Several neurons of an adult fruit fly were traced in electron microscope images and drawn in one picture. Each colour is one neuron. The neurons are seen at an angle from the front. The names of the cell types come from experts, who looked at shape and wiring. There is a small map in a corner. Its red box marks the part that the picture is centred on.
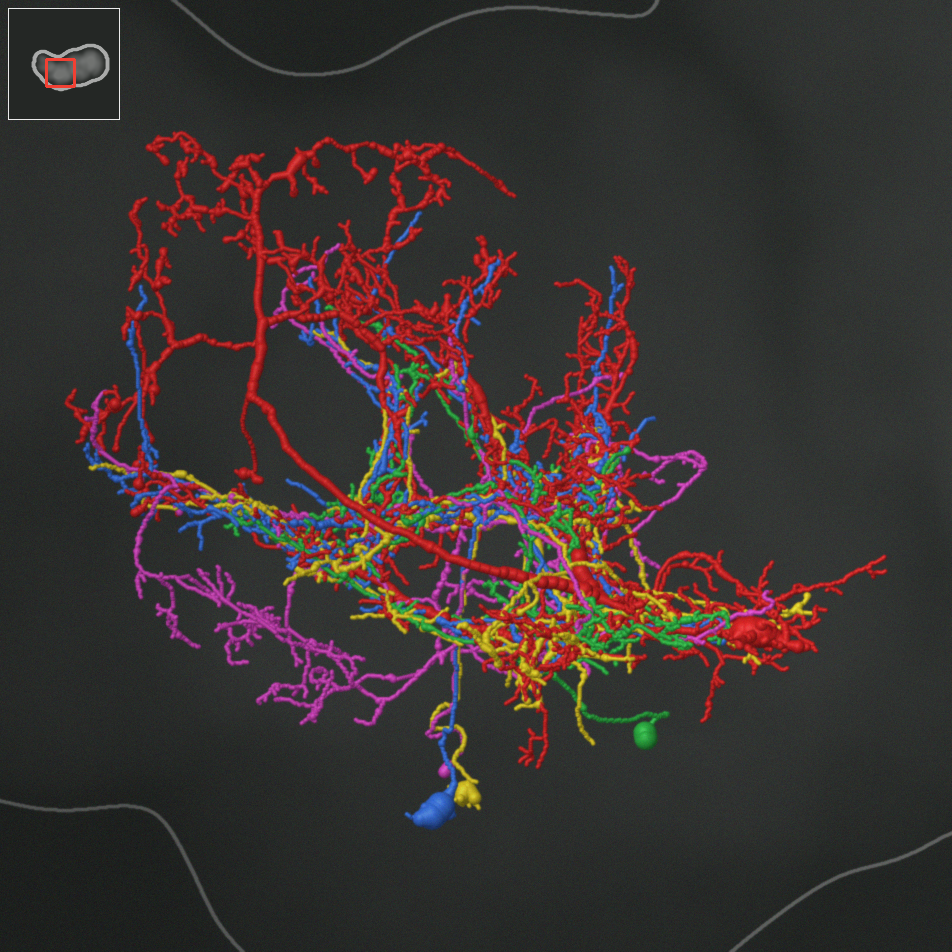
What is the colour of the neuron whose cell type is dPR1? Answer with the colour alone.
red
